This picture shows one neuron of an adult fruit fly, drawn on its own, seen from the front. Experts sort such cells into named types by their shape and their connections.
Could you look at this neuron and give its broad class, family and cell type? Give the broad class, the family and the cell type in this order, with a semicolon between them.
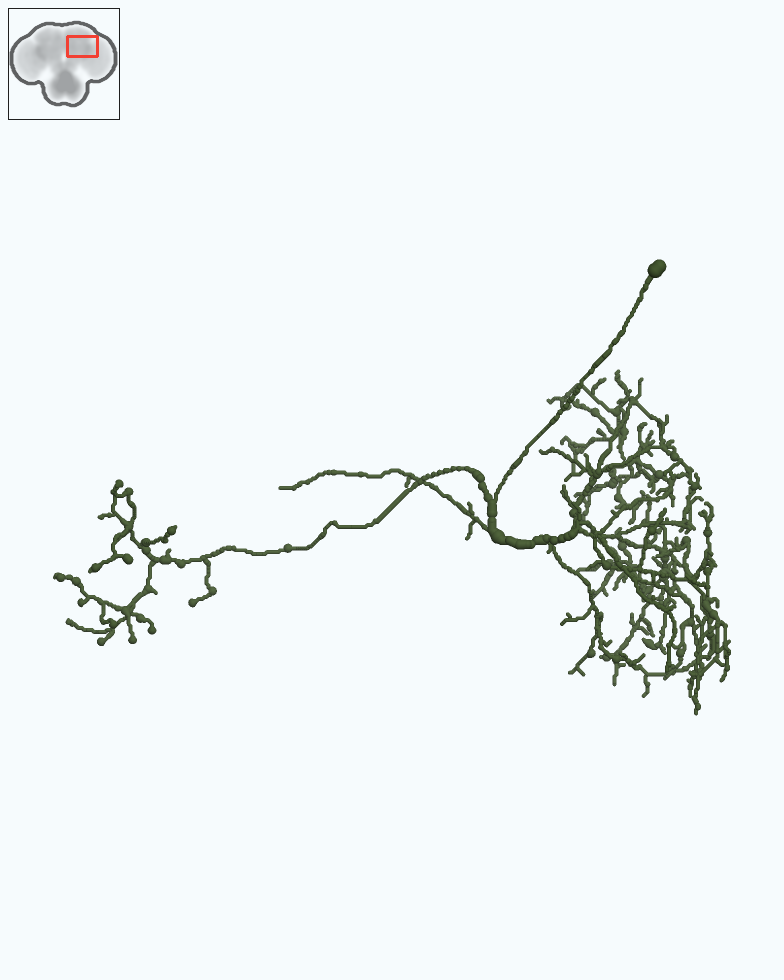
visual projection neuron; hemilineage LHl4_posterior; LC35b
